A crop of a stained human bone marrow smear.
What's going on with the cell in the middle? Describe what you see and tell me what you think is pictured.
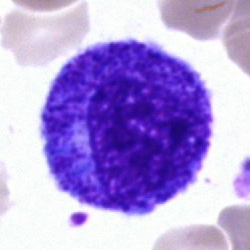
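Round in outline, I'd say, and the surface has no projections. On the left side there's a small, paler bluish patch. Just below the cell sits a small dark purple fragment, though it is separate from the cell itself. So the cell in the middle is a promyelocyte.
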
